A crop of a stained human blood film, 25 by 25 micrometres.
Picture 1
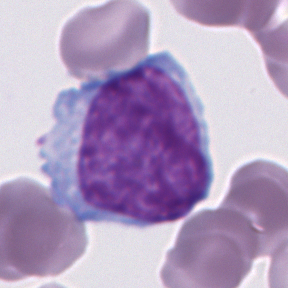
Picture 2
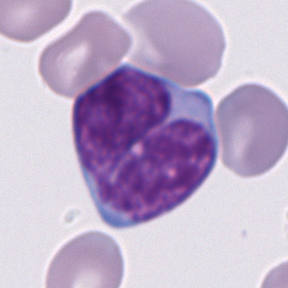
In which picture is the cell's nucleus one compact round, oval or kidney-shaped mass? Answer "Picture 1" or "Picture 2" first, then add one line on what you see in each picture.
Picture 1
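In picture 1: The nucleus has a rounded outline without lobes or a deep indentation.
In picture 2: A deep cleft runs diagonally across the nucleus, dividing it into two lobes.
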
